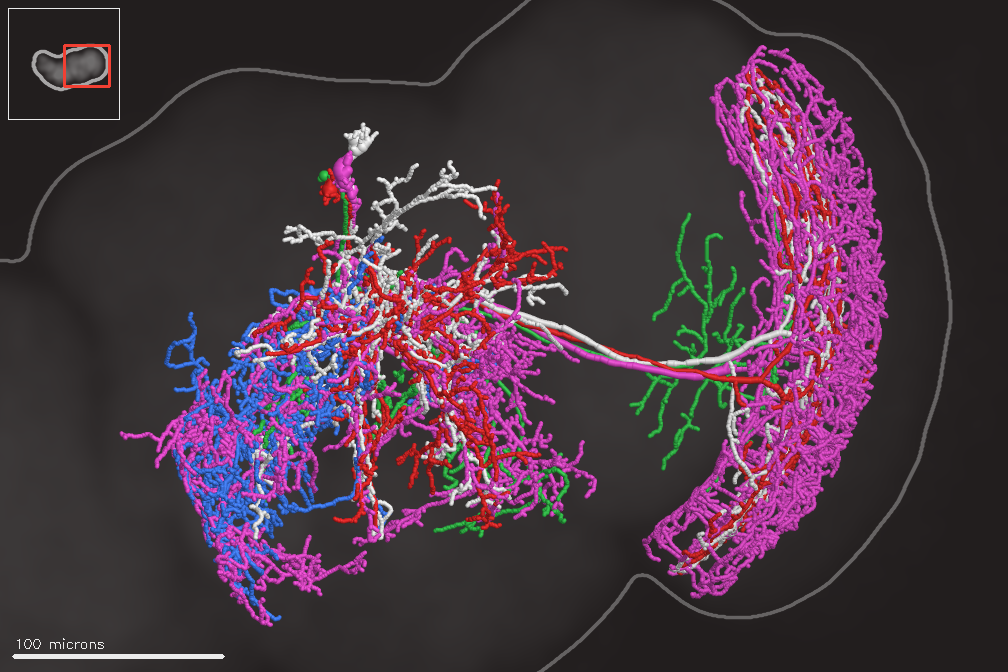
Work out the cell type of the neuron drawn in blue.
PS307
